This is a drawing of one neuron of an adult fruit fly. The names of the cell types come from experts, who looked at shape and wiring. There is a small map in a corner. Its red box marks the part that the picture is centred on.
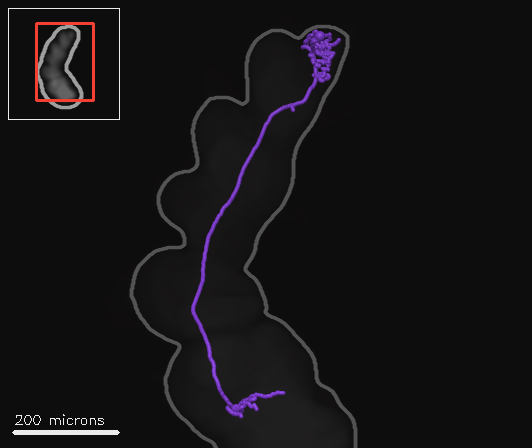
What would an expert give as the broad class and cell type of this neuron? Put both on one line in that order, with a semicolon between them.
ascending neuron; ANXXX380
